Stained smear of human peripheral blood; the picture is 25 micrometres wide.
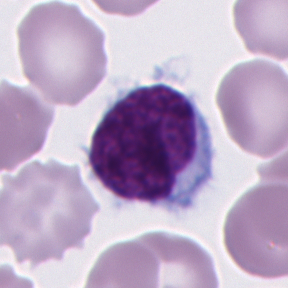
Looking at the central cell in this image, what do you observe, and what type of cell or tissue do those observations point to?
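The edge of the cell is ragged, with fine hair-like projections. Pale blue cytoplasm lies mostly to the right of the nucleus. The nucleus, about 10 by 9 micrometres, has a curved fold line running through its right part. This is a hairy cell.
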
